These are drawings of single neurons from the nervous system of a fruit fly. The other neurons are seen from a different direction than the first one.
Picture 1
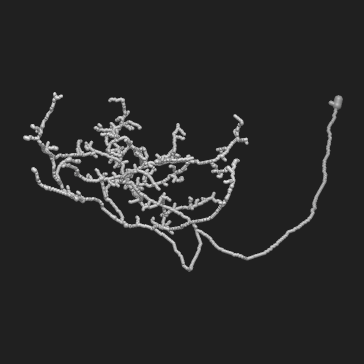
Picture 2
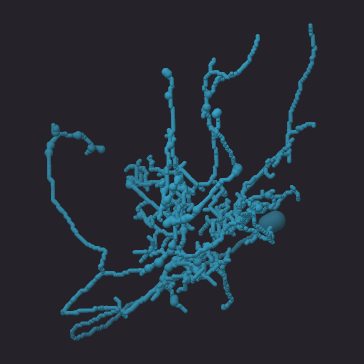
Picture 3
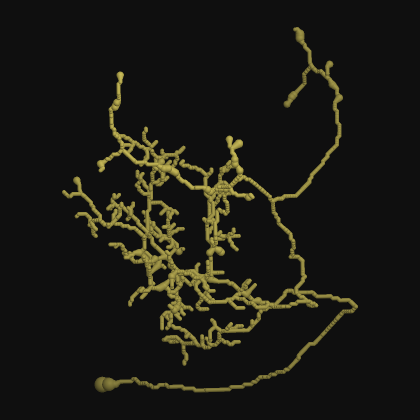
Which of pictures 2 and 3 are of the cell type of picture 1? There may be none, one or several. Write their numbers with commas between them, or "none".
3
